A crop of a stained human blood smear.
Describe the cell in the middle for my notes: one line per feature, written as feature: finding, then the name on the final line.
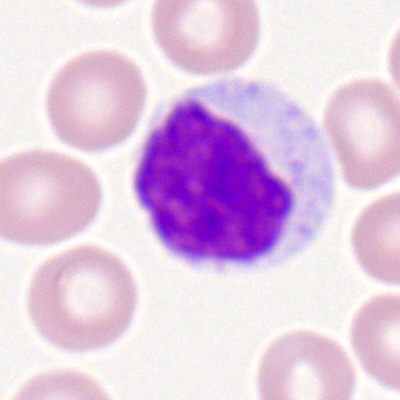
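Outline: round and smooth
Nucleus: a single unlobed mass toward the lower left
Chromatin: dense, dark purple, coarsely clumped
Granules: a few small reddish-purple ones in the cytoplasm
Kind: lymphocyte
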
